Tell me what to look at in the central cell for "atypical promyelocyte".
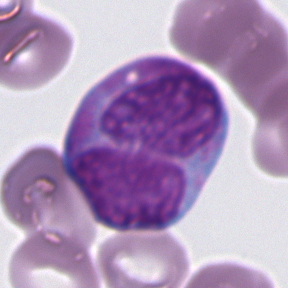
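Pale cleft divides the nucleus into upper and lower parts.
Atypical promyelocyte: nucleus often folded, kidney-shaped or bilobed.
The cleft here is in keeping with that. Nucleus occupies most of the cell. Chromatin purple, a lacy network with small pale gaps. Cytoplasm: one small clear spot at the top of the cell.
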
